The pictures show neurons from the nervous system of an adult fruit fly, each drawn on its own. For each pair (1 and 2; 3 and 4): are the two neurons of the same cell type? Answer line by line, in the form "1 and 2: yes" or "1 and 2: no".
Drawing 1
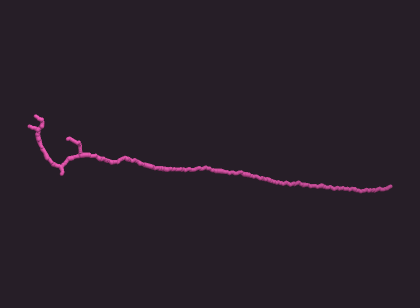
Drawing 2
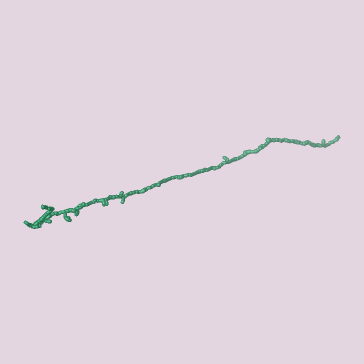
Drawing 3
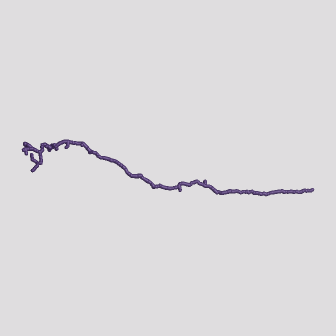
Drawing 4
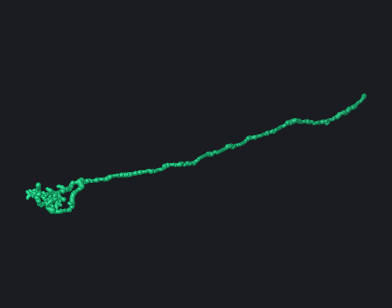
1 and 2: no
3 and 4: no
